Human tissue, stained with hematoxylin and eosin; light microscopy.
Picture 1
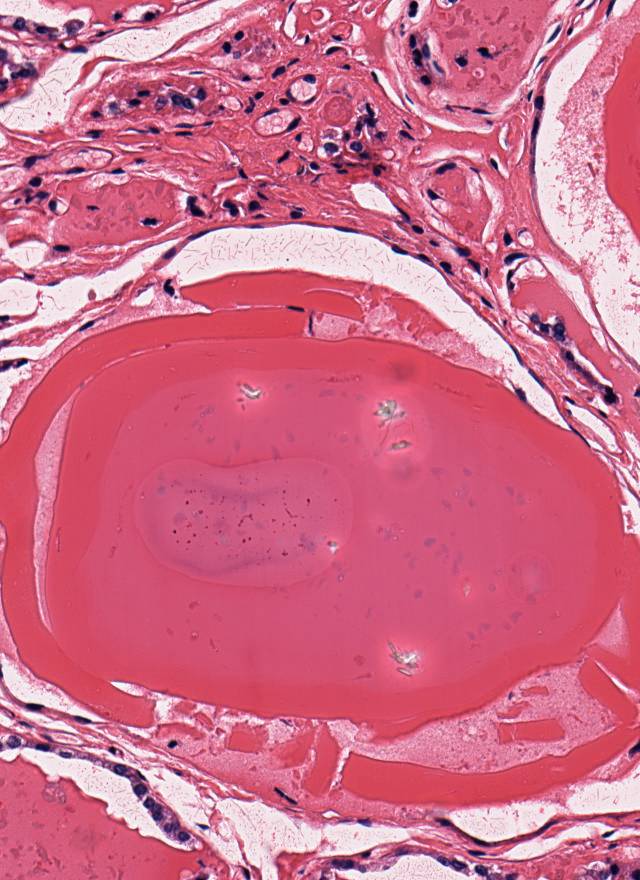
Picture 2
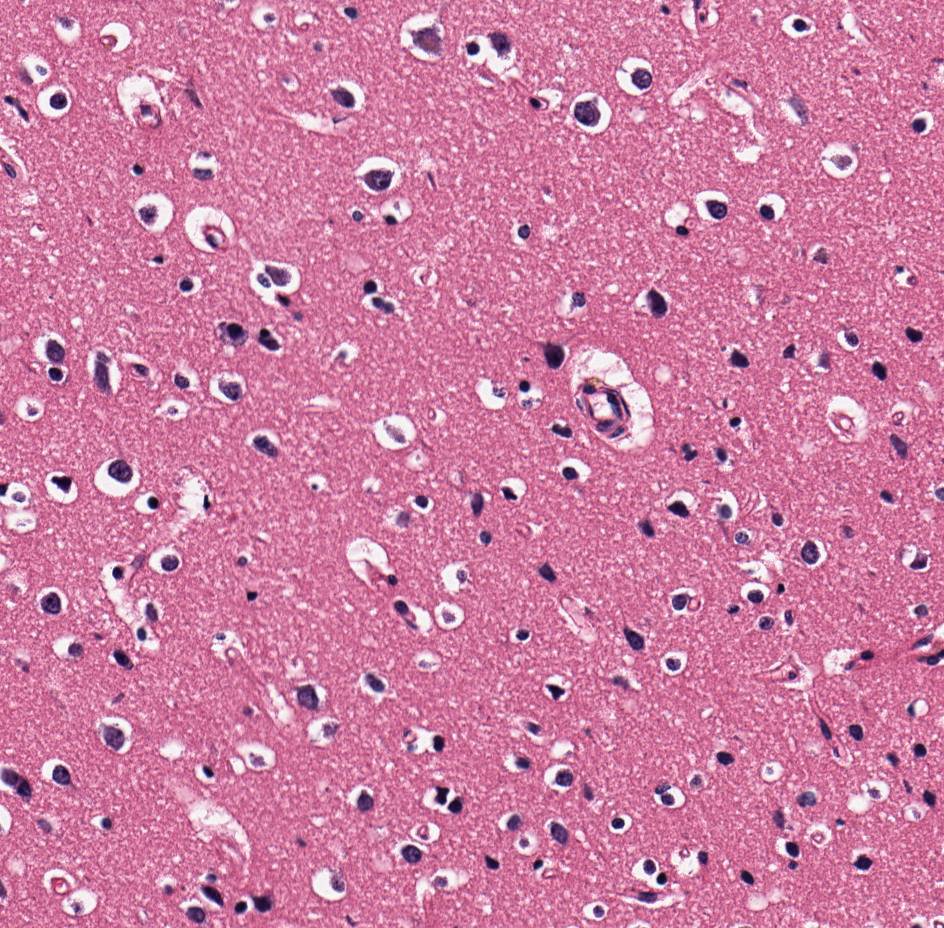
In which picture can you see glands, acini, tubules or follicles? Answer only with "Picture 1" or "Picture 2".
Picture 1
